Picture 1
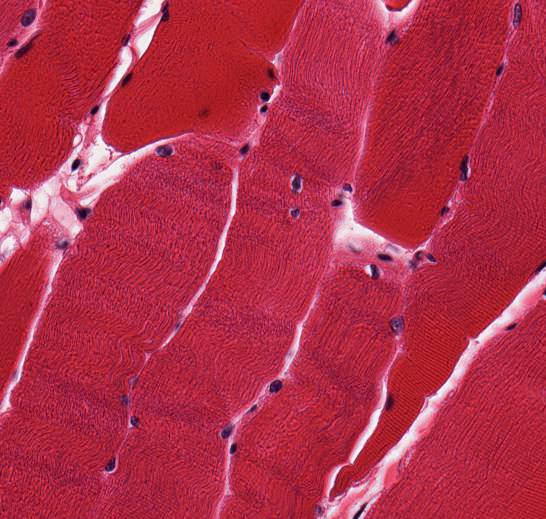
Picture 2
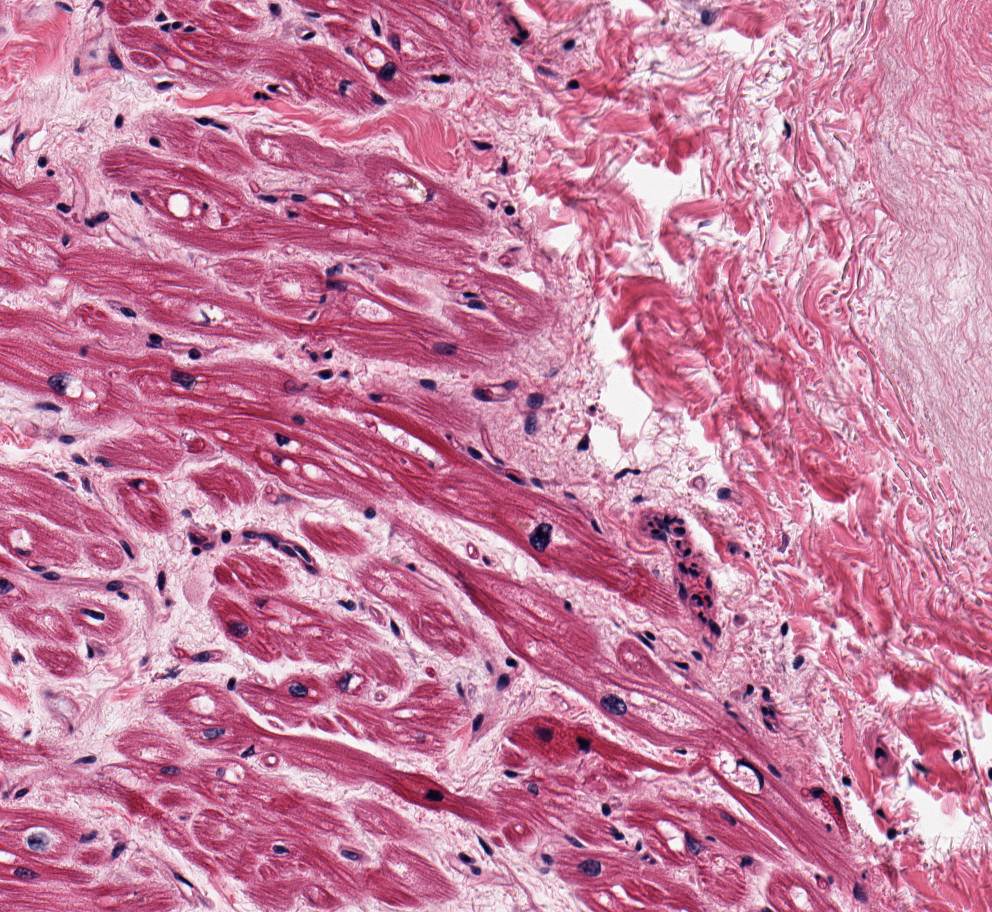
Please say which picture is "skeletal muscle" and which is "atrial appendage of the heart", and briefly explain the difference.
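Skeletal muscle is picture 1; the atrial appendage of the heart is picture 2. Nuclei: in skeletal muscle they are small, dark, oval and at the fibre edges; in the atrial appendage they lie singly in the fibre centres. Arrangement: the atrial fibres branch and join one another rather than lying as separate parallel strands, whereas the skeletal muscle fibres are separated by narrow white clefts consistent with shrinkage artefact. Many atrial fibres show a clear pale central space around or beside the nucleus, and scattered atrial nuclei are enlarged, dark and irregular. Thin pale connective tissue runs between the skeletal muscle fibres, widening into a small loose patch with scattered nuclei at the upper left.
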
